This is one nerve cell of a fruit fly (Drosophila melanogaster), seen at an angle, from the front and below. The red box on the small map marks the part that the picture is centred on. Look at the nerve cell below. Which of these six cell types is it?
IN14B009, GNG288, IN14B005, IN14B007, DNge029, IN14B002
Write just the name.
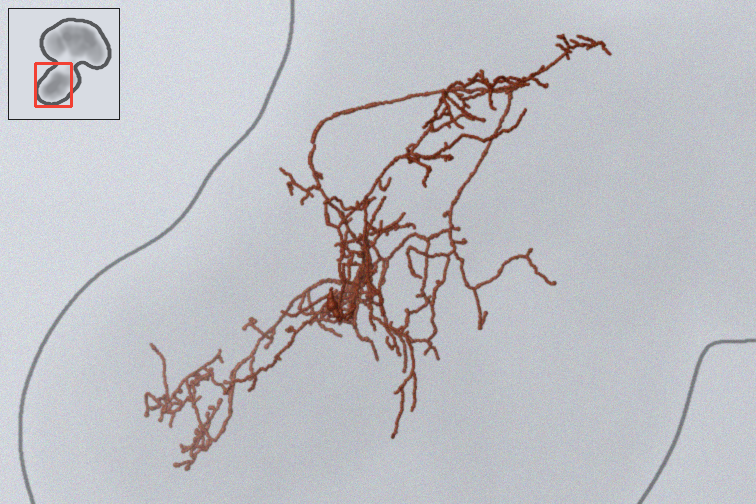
IN14B009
